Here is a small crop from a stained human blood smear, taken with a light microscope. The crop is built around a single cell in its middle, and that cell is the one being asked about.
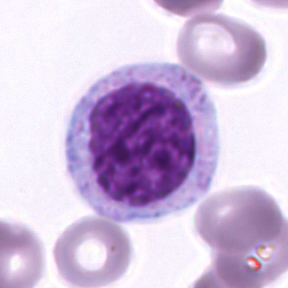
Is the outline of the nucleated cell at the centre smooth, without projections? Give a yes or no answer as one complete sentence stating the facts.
Yes, in outline this cell is smooth rather than rough.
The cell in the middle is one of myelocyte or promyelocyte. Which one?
myelocyte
